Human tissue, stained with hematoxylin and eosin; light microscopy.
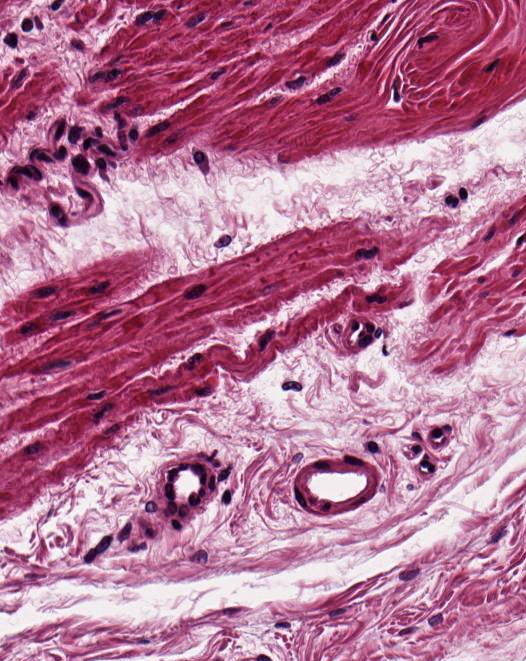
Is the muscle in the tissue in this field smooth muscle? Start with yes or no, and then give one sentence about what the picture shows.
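Yes. Bundles of smooth muscle run diagonally across the field, rising from lower left toward upper right.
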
